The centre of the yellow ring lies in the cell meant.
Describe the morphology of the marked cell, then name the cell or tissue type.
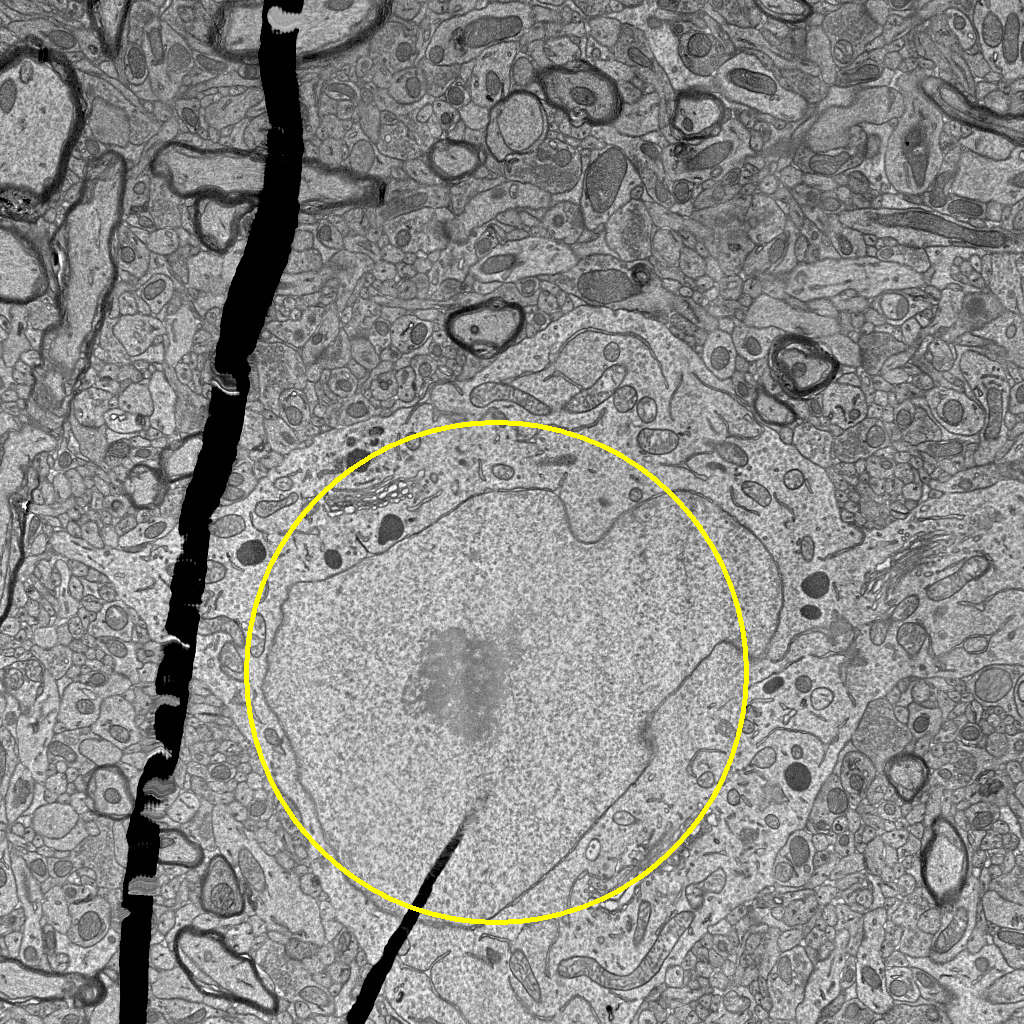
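Large nucleus here, filling most of the ring, with one inward notch of the envelope at its upper right. Chromatin's pale and finely dispersed, no dark clumps along the envelope, and a single darker, irregular nucleolus sits near the centre. That's an inhibitory neuron.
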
